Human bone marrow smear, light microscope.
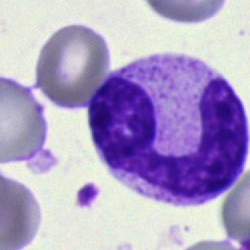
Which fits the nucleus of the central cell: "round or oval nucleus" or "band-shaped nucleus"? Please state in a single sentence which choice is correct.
There is a curved, band-shaped nucleus without separate lobes in this cell.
